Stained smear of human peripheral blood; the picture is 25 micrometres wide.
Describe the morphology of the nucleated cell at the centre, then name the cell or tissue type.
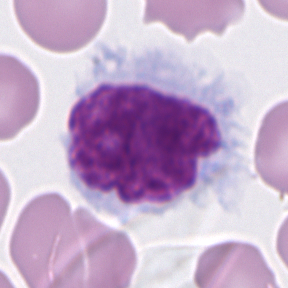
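Starting with the cytoplasm, it is pale blue and its edge is frayed into many fine hair-like projections. Next, the nucleus has an irregular, notched outline. Third, the chromatin is dark purple with a mottled texture. Last, the name: hairy cell.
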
